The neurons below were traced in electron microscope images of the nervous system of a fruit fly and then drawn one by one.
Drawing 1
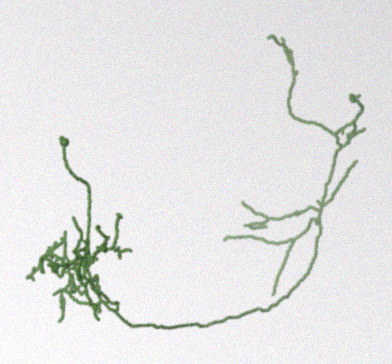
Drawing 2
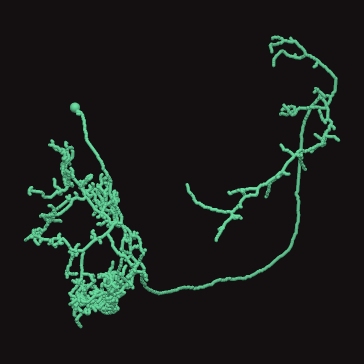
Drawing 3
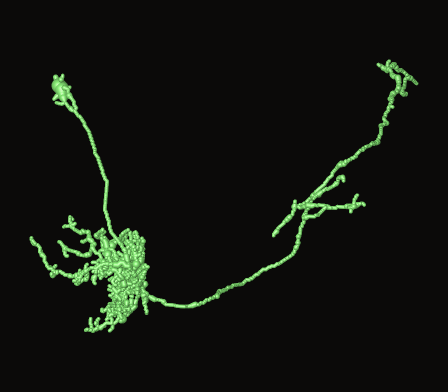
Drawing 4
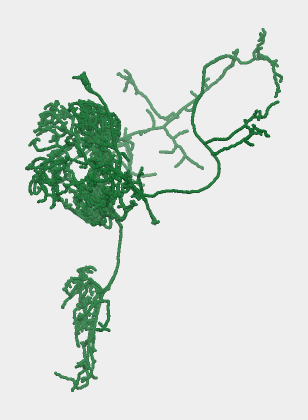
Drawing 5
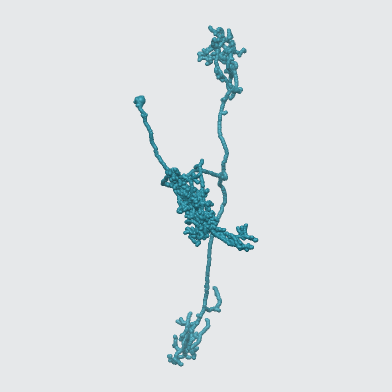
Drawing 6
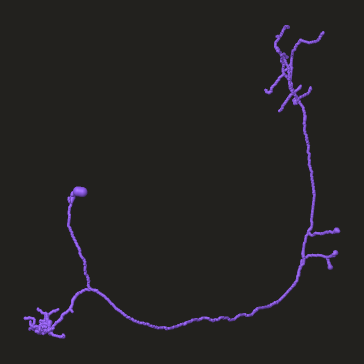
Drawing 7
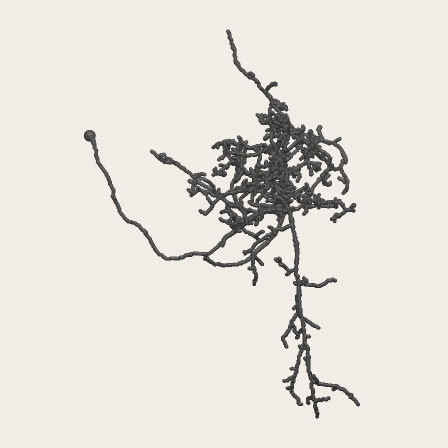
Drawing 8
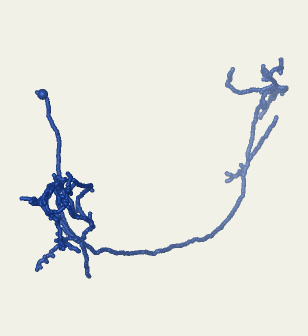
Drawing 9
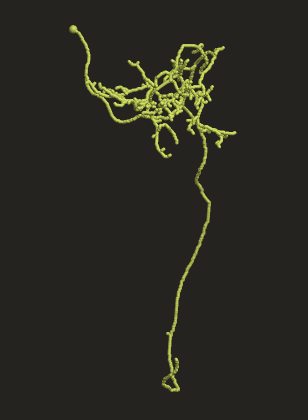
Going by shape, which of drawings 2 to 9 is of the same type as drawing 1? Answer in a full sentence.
Drawing 8 shows a neuron of the same cell type.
